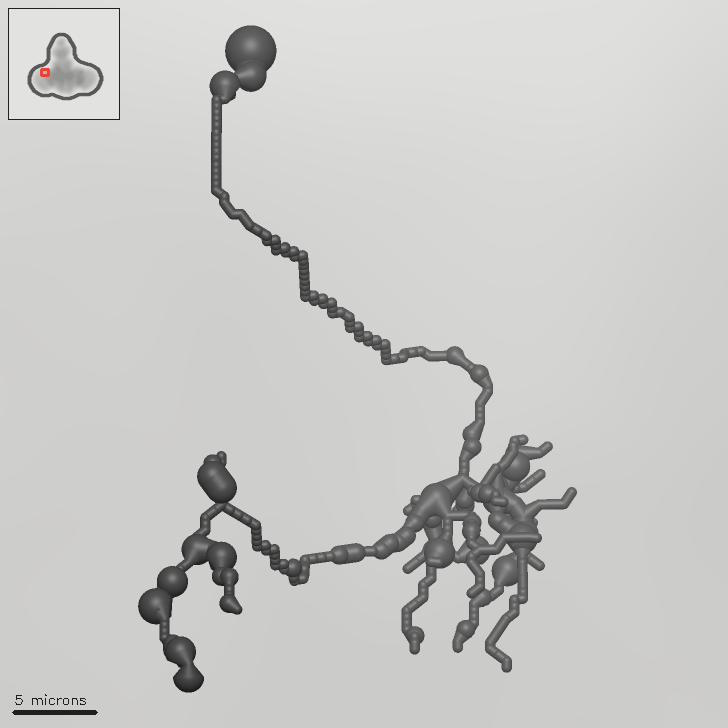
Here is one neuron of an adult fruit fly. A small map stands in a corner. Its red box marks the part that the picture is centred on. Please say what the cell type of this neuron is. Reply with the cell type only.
T5c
